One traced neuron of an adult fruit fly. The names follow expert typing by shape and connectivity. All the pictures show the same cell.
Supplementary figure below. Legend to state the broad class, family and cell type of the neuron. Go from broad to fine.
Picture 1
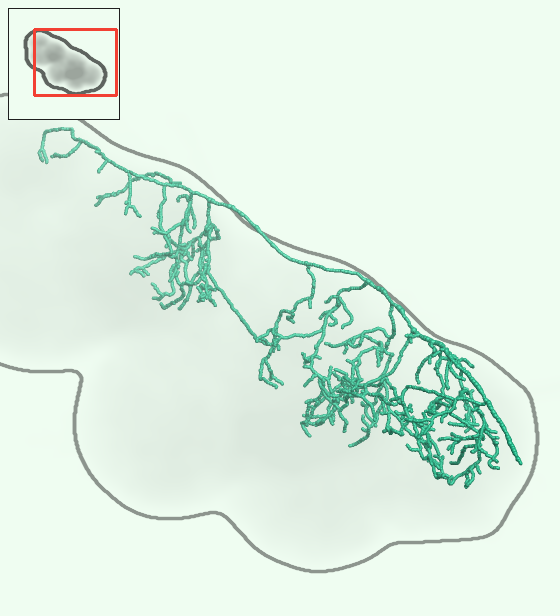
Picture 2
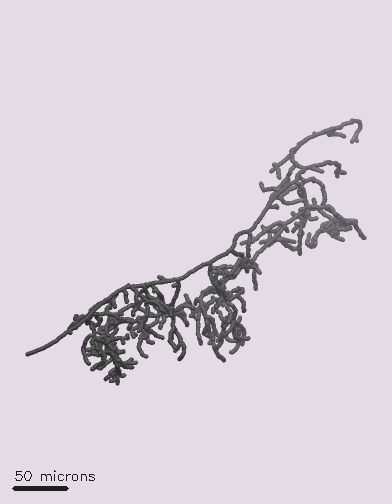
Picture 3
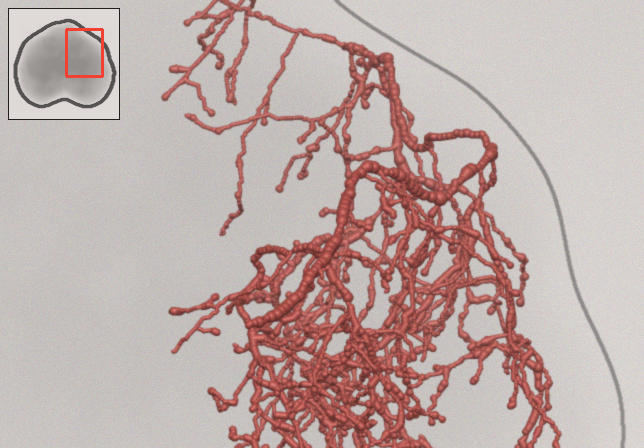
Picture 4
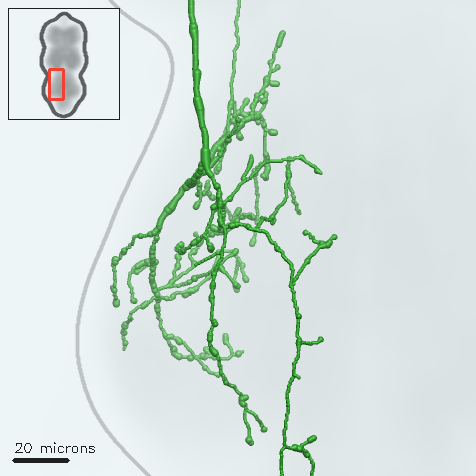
descending neuron; DNg; DNg100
